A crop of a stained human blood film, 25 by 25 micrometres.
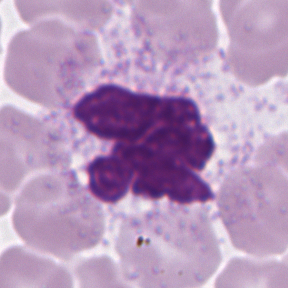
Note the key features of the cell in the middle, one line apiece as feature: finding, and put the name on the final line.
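Chromatin: dark purple, dense throughout the nucleus
Nucleoli: none visible
Granules: do not hide the nuclear outline
Speck: small, dark brown, below the nucleus
Name: segmented neutrophil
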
